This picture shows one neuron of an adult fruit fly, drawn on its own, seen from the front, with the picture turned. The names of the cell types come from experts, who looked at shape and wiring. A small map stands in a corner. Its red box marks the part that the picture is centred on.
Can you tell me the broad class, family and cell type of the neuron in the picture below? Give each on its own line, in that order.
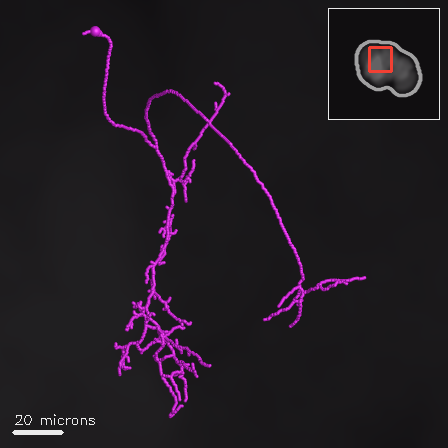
central-brain intrinsic neuron
hemilineage SLPa&l1_lateral
WED034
